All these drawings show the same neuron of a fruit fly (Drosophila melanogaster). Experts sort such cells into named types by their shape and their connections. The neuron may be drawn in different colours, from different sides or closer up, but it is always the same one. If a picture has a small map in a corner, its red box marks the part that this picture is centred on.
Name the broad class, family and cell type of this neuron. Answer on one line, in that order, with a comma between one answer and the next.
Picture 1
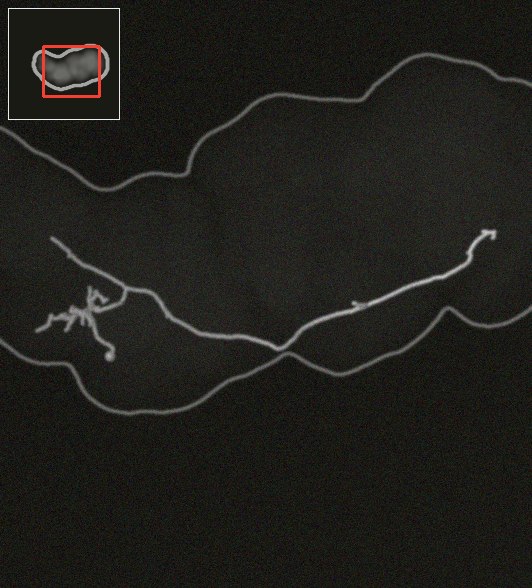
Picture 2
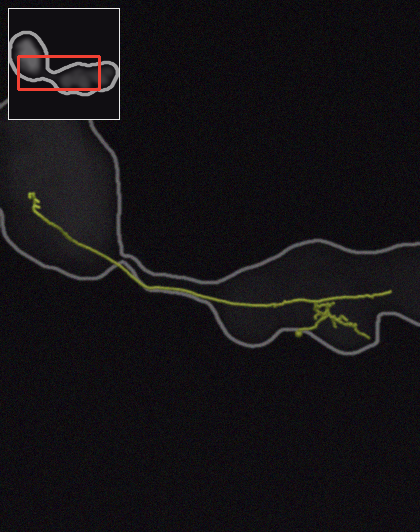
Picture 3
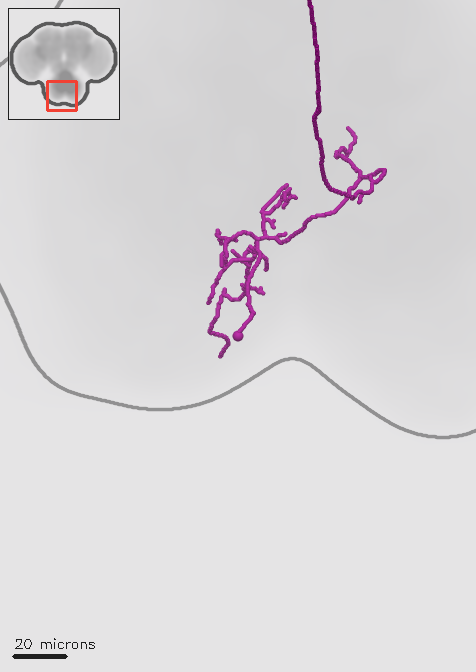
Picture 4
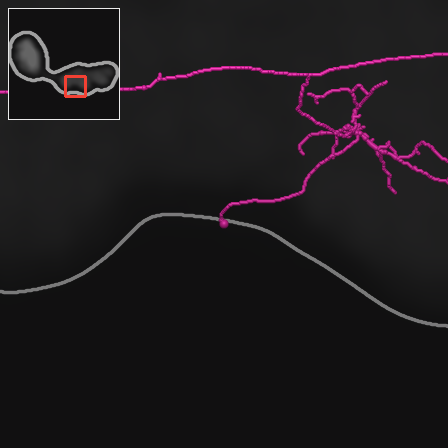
ascending neuron, hemilineage 10B, AN10B047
